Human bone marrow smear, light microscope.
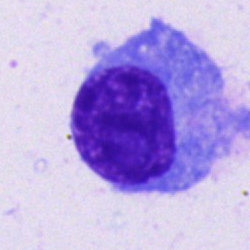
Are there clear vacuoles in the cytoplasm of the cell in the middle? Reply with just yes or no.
Yes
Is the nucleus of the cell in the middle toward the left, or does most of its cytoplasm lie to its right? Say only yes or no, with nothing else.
Yes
